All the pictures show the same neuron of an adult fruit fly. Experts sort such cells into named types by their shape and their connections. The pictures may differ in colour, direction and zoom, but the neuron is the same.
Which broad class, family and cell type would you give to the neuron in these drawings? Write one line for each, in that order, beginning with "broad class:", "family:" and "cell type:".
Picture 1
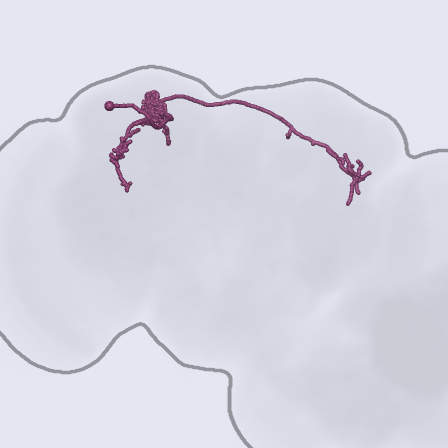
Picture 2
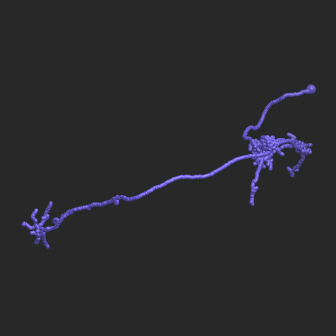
broad class: central-brain intrinsic neuron
family: hemilineage DL1_dorsal
cell type: MBON28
